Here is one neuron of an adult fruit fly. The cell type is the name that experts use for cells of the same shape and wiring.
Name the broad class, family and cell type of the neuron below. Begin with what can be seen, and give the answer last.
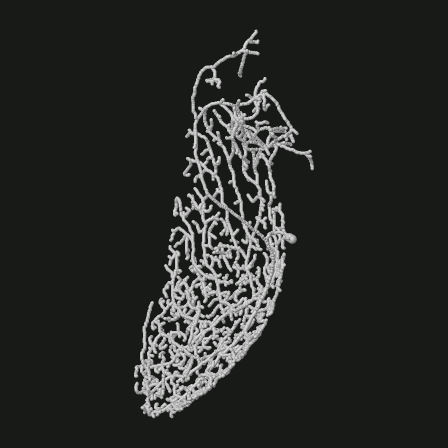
Dozens of branch ends can be seen. In this view it is taller than it is wide. It is a visual projection neuron. Its family is MeVP. Its cell type is MeVP47.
